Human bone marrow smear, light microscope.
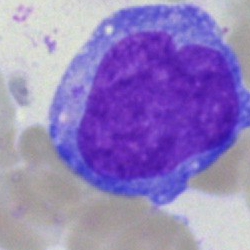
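Blast, the central cell in a stained human bone marrow smear. Deep blue cytoplasm forms a rim that is widest on the left side of the cell. The chromatin is finely stippled, without coarse dark clumps. A few tiny clear spots lie in the cytoplasm near the cell edge.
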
